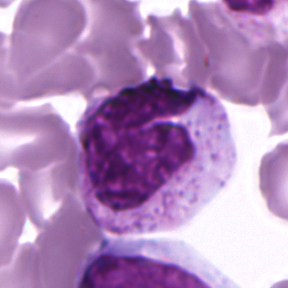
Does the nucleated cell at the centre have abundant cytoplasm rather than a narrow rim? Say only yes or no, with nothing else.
Yes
